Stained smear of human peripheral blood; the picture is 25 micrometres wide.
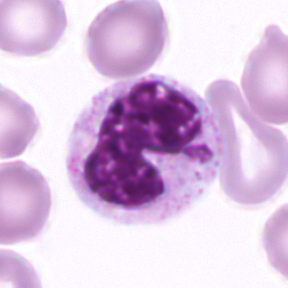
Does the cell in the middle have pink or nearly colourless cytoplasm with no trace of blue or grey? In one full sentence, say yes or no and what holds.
Yes, the cell's cytoplasm is pink or nearly colourless, without any blue or grey.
